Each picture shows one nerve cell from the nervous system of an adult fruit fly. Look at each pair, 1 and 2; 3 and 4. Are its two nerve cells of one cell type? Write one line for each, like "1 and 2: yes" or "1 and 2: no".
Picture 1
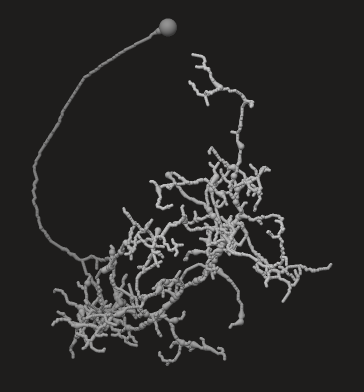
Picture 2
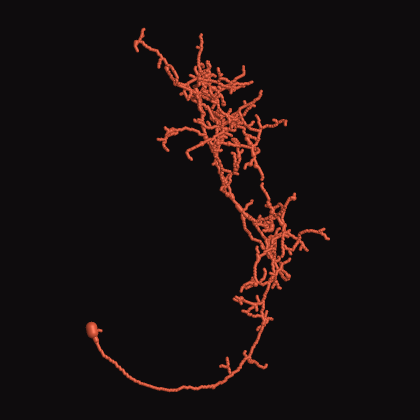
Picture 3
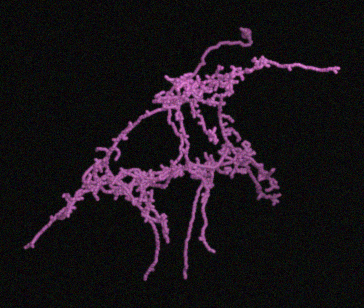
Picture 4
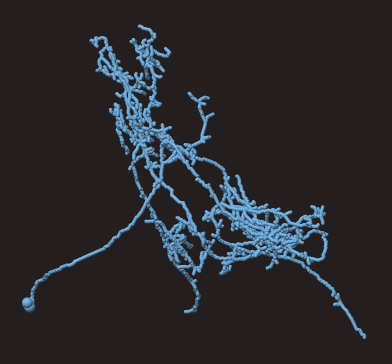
1 and 2: yes
3 and 4: yes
